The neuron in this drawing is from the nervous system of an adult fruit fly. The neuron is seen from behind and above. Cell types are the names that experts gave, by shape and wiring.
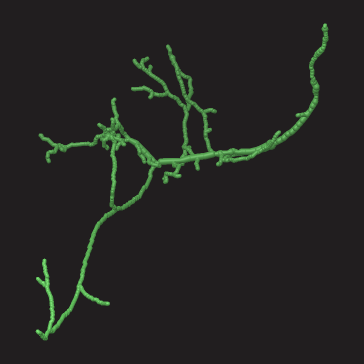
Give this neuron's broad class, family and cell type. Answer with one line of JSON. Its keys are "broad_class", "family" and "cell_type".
{"broad_class": "sensory neuron entering the nerve cord", "family": "class mechanosensory tactile", "cell_type": "SNta10"}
